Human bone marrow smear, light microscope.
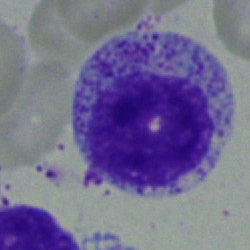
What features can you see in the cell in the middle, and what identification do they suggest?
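The nucleus lies toward the lower part, beneath a wider band of cytoplasm. Its chromatin is deep purple and fairly evenly textured, with a small bright white spot near the centre. Granules are most crowded in the cytoplasm above the nucleus. This is a myelocyte.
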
